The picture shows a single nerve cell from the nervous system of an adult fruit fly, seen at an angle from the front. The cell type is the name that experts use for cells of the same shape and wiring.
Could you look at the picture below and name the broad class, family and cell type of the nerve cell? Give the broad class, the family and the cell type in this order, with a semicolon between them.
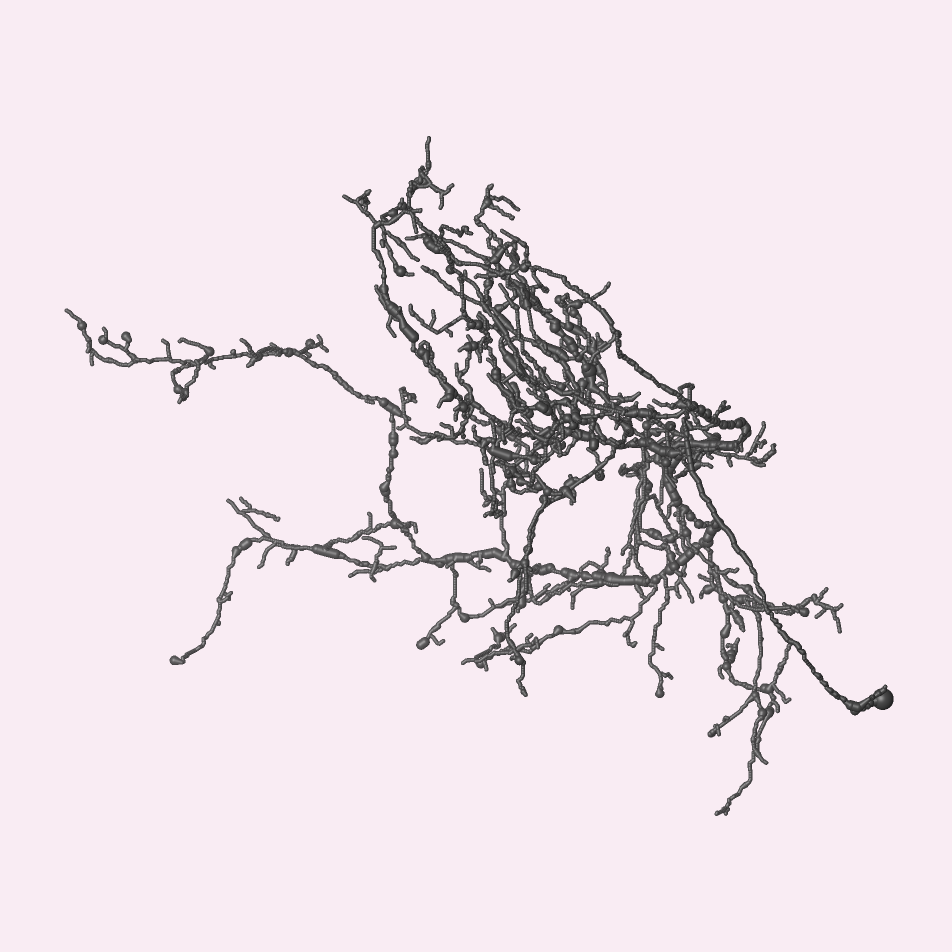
central-brain intrinsic neuron; hemilineage WEDa2; CB0259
